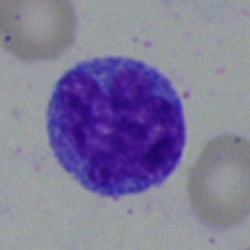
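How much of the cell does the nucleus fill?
Most of it; the cytoplasm is only a thin blue rim around it.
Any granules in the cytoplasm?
None distinct, and no vacuoles either.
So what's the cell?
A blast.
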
